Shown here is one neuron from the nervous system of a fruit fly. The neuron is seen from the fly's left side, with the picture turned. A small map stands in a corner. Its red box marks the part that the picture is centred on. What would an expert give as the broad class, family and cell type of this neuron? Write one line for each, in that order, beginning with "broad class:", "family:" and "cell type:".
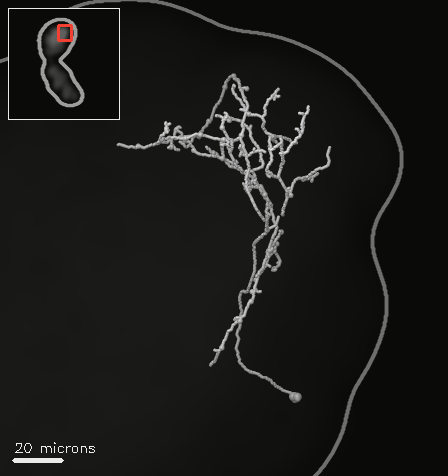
broad class: central-brain intrinsic neuron
family: hemilineage DM4_dorsal
cell type: SMP409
